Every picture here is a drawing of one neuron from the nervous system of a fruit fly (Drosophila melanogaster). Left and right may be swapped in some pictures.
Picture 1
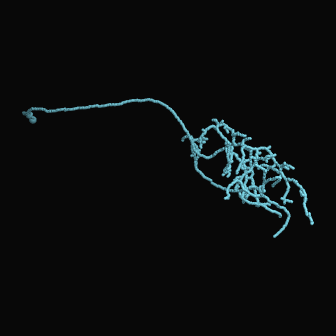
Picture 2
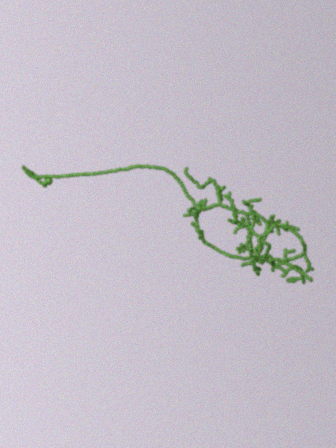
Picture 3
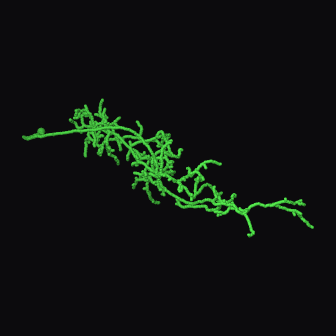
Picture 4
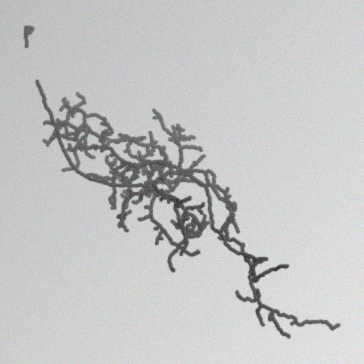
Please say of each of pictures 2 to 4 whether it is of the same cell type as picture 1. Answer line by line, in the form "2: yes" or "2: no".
2: yes
3: no
4: no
